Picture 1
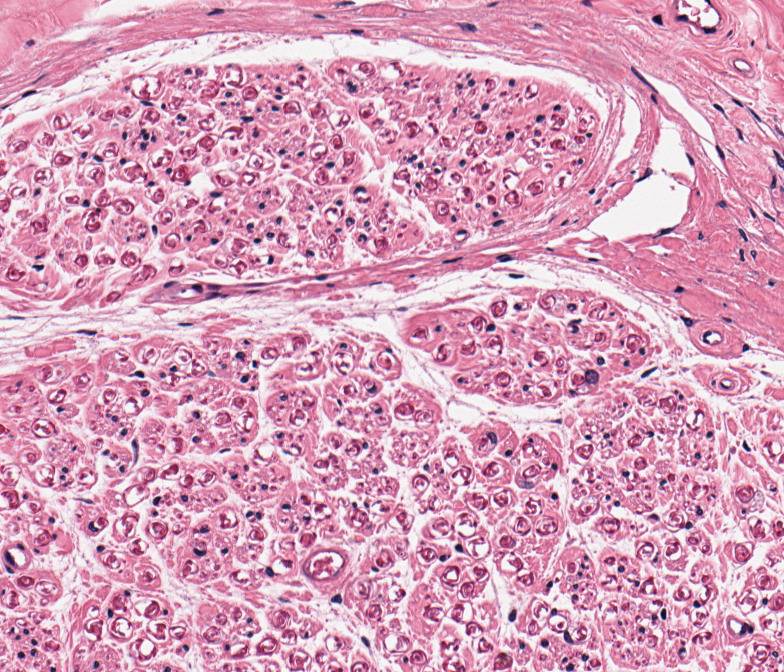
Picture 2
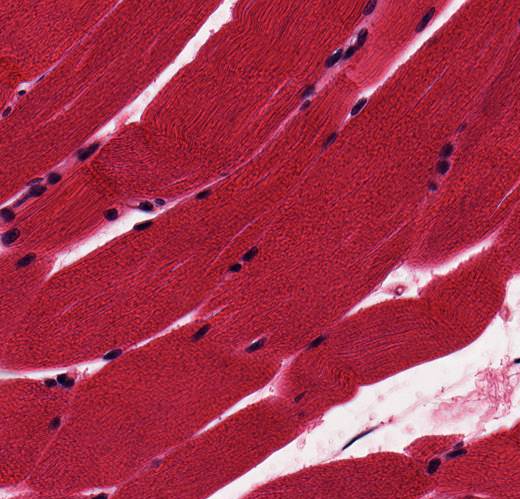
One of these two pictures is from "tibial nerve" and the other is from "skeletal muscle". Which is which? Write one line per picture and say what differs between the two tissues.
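Site of picture 1: tibial nerve. The fibres in both bundles are cut across, appearing as many small round profiles.
Site of picture 2: skeletal muscle. Long muscle fibres lie side by side and run diagonally from lower left to upper right across the whole field.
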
